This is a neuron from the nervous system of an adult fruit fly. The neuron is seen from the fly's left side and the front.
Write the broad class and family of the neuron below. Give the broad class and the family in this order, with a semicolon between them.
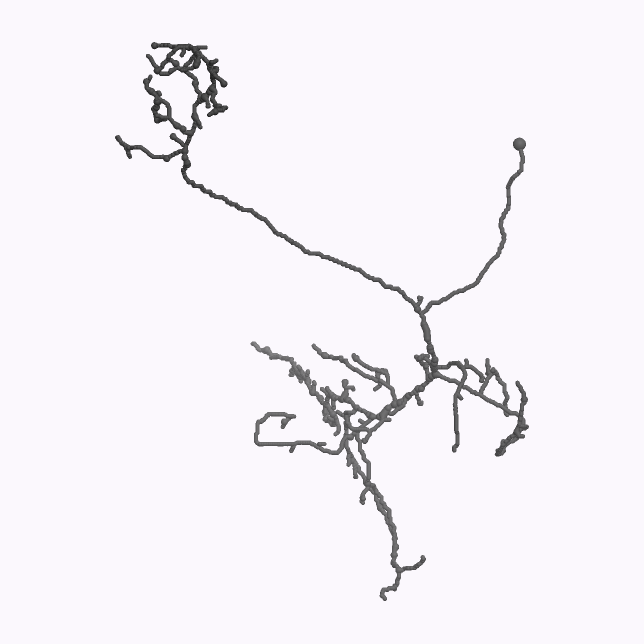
central-brain intrinsic neuron; hemilineage DL1_ventral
